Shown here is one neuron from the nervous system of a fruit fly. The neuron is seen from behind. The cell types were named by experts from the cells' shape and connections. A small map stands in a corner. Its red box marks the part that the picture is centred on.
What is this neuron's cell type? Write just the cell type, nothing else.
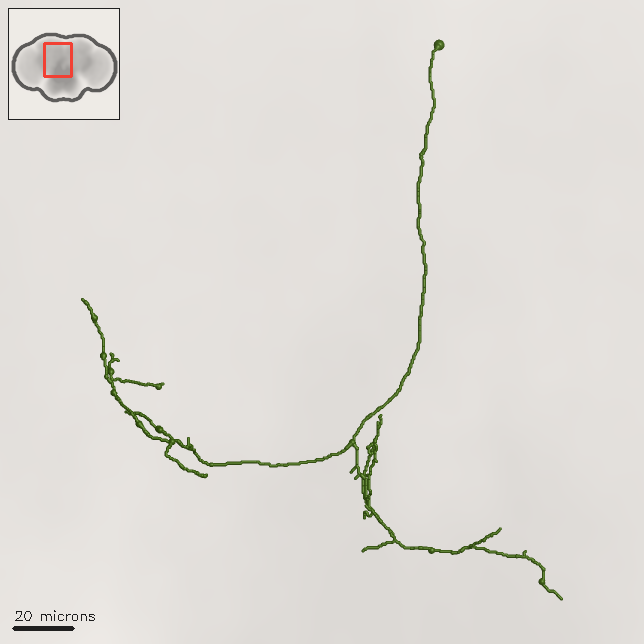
WED103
